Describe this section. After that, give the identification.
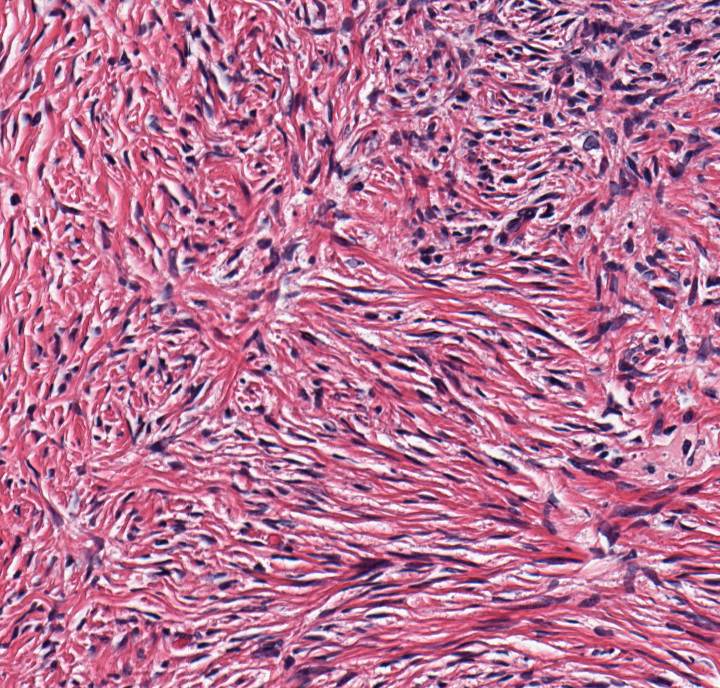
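Look: the whole field is spindle cells in pink collagenous stroma, without epithelium. In the upper half they form short intersecting bundles and whorls rather than one direction. Nuclei are mostly elongated, dark-staining, tapered, many slightly wavy; scant cytoplasm blends into the collagen. This is ovary.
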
